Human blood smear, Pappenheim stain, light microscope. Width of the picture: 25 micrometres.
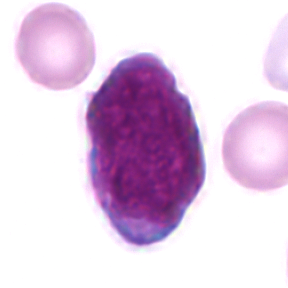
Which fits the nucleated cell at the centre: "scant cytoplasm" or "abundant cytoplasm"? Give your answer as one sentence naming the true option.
A narrow rim is all the cytoplasm this cell has.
